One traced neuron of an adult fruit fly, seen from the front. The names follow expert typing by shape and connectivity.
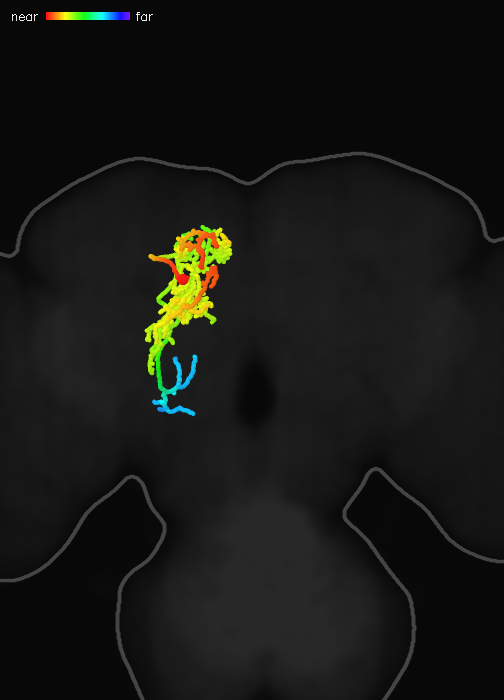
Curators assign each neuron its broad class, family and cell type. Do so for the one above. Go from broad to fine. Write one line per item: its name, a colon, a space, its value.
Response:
broad class: central-brain intrinsic neuron
family: hemilineage CREa2_ventral
cell type: LAL022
